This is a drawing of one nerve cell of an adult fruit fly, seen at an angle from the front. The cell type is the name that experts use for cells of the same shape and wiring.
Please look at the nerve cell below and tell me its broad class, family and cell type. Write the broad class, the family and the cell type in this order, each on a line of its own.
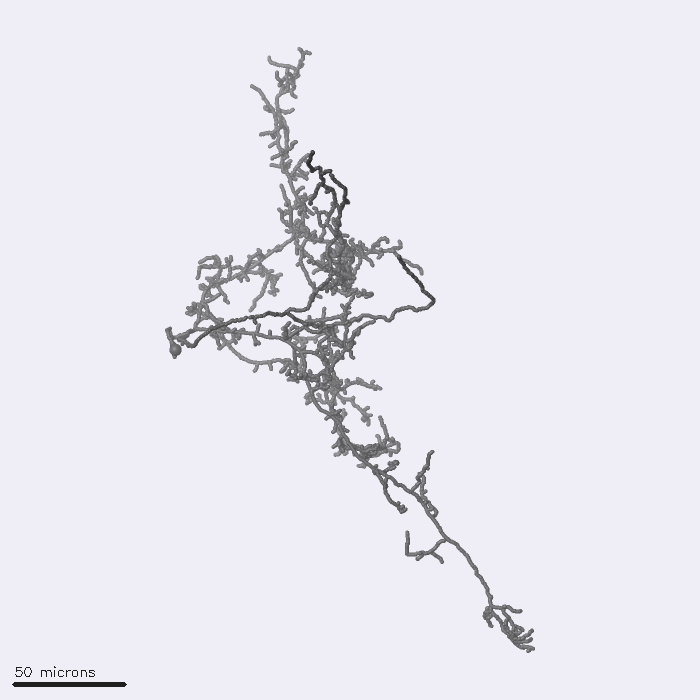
central-brain intrinsic neuron
hemilineage VLPa1_lateral
AVLP299_c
